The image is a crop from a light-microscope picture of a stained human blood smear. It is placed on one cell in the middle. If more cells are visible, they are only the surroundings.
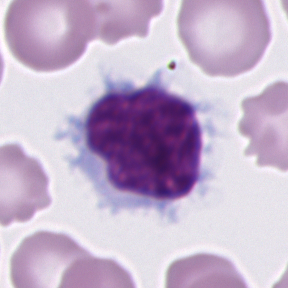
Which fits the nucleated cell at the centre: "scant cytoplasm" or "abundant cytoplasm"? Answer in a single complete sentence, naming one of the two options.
Around its nucleus, the cell has no more than a narrow rim of cytoplasm.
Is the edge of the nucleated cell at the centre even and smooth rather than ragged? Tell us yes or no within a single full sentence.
No, the edge of the cell is rough rather than smooth and even.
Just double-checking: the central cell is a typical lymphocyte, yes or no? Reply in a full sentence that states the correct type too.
No, the identification should read a hairy cell, not a typical lymphocyte, for the central cell.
